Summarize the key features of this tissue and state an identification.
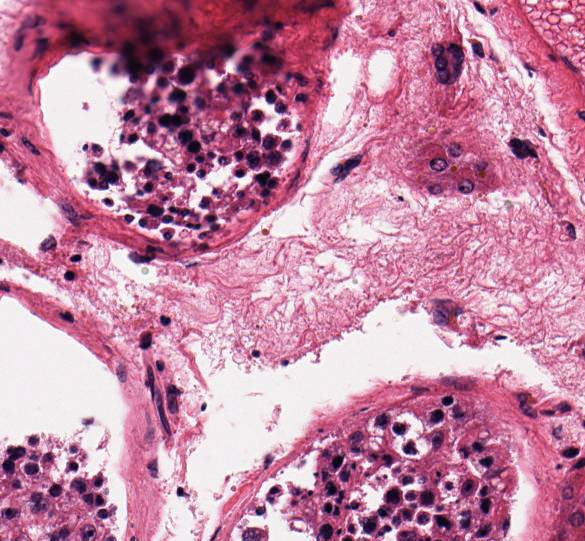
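Inside the tubules, notice loosely packed cells with small, round, dark purple nuclei. At the upper right, a small cluster of cells with abundant pink cytoplasm and round nuclei lies in the stroma between tubules. The central stroma is pale pink and loose, with a fine, wavy, fibrillar texture. No fat cells here. This is testis.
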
